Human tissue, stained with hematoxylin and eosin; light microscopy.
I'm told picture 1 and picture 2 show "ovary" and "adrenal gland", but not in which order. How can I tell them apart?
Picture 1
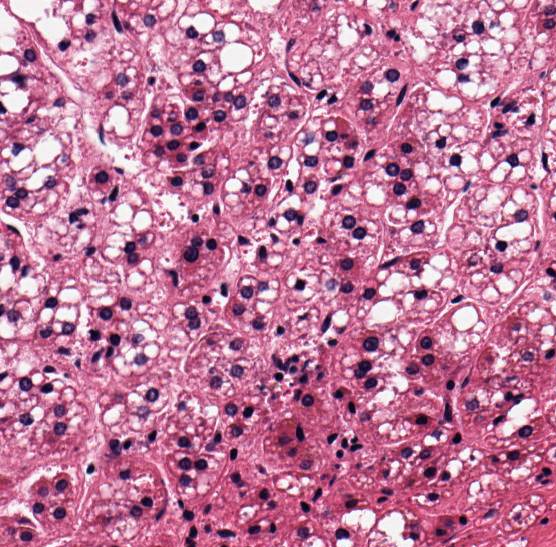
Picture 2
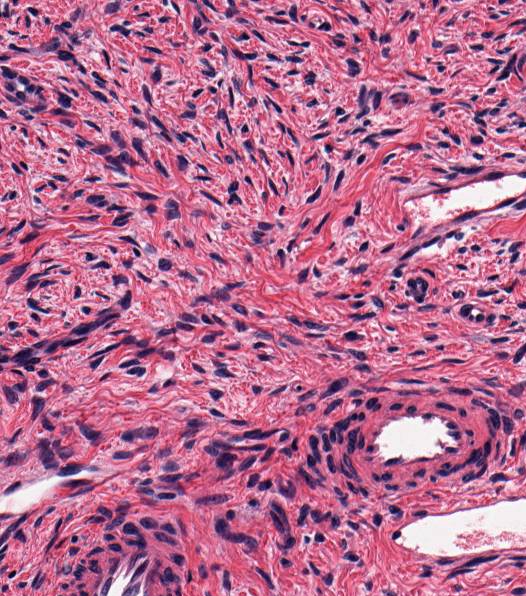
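So: the adrenal gland is picture 1, and the ovary is picture 2. In the adrenal gland, most cells have cytoplasm packed with clear round vacuoles of varying size, and their nuclei are small, round and dark. I notice those nuclei mostly sit among the vacuoles rather than flattened at the cell rim. The ovary looks quite different: spindle cells in short bundles that cross and curl into whorls, not one parallel stream. Their nuclei are elongated, dark purple, often wavy or tapered, with little cytoplasm visible.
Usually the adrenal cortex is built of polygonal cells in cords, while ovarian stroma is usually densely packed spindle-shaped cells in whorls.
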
